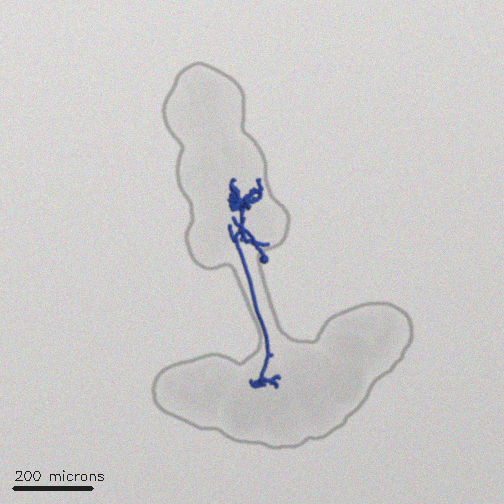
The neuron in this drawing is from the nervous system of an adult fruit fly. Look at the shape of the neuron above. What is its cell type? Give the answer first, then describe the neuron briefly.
It is of cell type AN08B099_d. Its broad class is ascending neuron. It reaches both the brain and the nerve cord, passing through the neck. The cell body is in the middle of the picture. From top to bottom in the picture it spans about 550 microns.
